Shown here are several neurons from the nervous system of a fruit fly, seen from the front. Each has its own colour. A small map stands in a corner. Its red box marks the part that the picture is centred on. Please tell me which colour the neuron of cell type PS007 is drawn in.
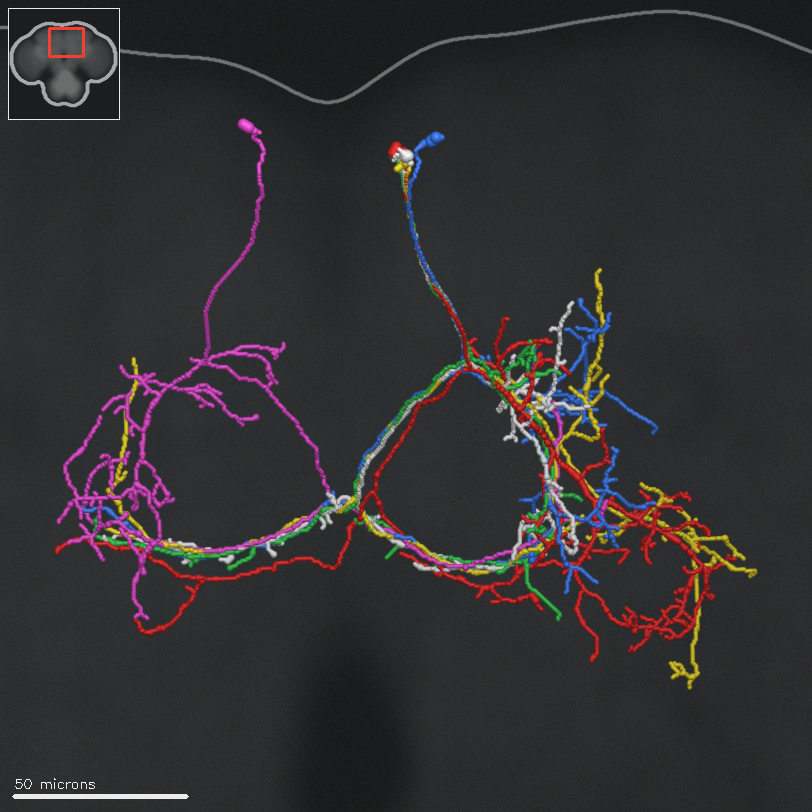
red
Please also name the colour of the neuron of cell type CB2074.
yellow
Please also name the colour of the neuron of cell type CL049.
magenta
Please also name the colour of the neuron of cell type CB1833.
green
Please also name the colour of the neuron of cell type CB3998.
white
